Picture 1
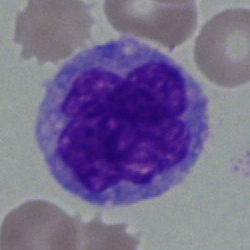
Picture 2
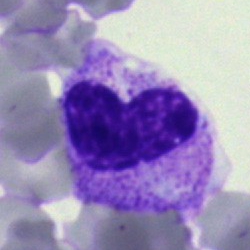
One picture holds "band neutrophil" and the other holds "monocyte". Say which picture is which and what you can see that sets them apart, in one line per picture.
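Picture 1 shows a monocyte: No distinct granules are seen in the cytoplasm.
Picture 2 shows a band neutrophil: Many fine purple granules are scattered through the cytoplasm.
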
